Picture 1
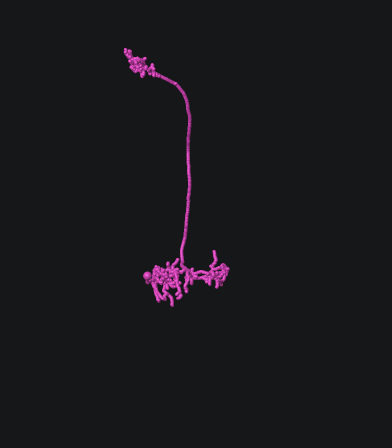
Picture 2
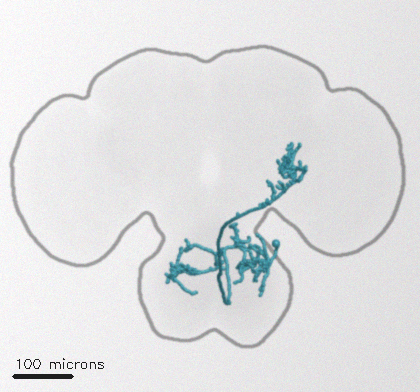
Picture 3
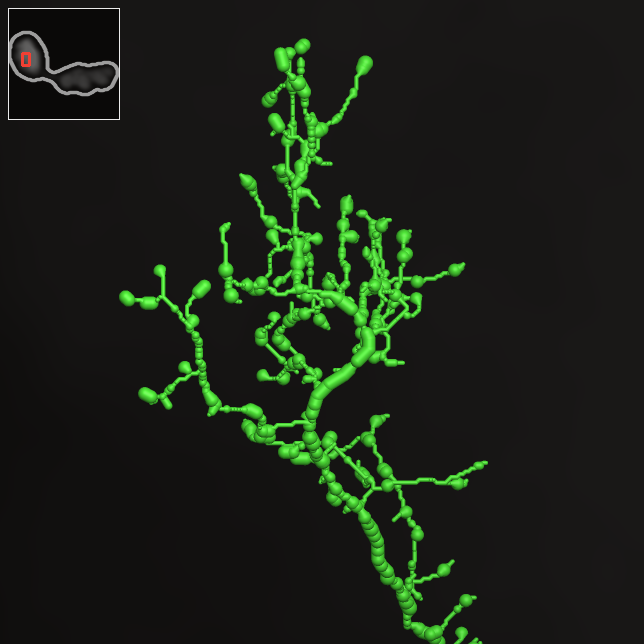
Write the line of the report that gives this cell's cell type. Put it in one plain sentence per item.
The cell type is AN17B016.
